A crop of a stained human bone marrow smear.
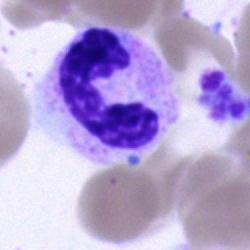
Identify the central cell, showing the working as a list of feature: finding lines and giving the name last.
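Shape: round, and the outline looks smooth.
Nucleus: curved into a C, its opening facing right.
Chromatin: dark purple and coarsely clumped, it seems.
Vacuoles: none I can find in the cytoplasm.
Name, then: band neutrophil.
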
